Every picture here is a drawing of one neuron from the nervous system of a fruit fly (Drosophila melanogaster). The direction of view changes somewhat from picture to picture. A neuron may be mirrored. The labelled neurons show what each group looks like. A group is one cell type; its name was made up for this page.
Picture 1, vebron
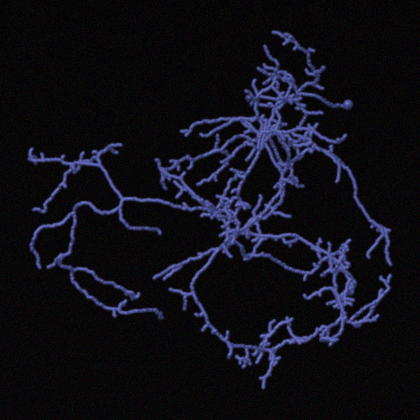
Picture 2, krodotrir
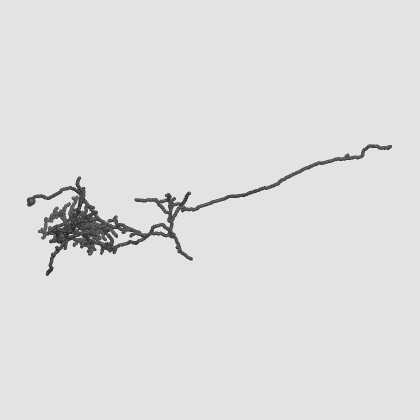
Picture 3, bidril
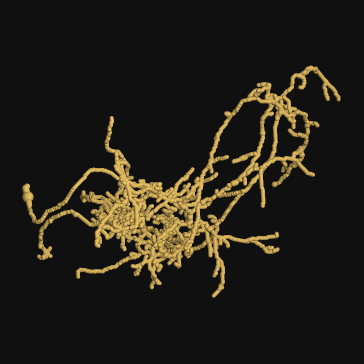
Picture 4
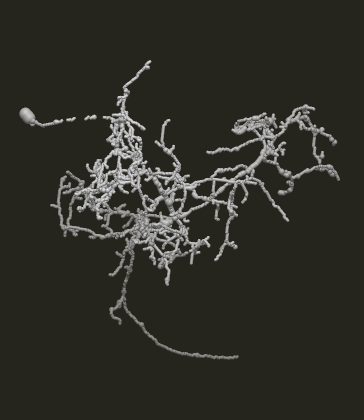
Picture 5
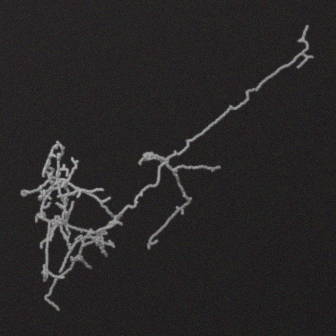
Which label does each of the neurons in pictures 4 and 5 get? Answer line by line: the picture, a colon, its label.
4: bidril
5: vebron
